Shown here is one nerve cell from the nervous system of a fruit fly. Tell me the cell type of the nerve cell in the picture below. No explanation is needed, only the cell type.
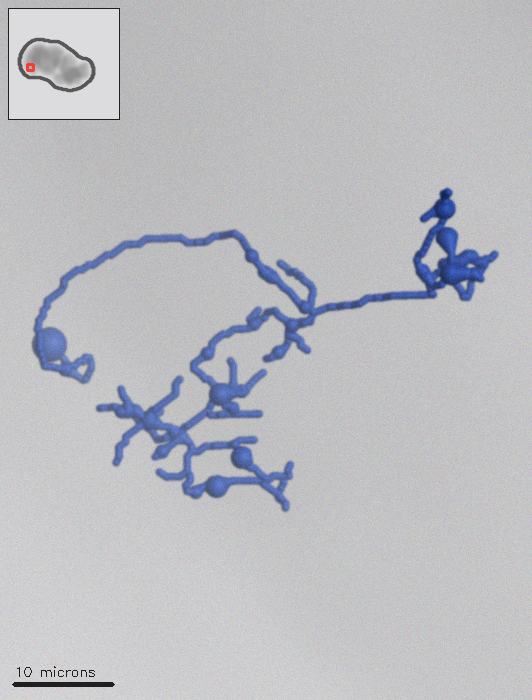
Mi2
